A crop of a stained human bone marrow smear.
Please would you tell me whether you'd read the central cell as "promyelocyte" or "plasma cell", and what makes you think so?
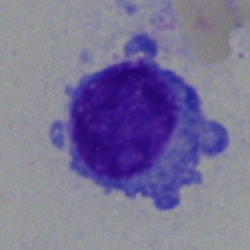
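The answer is plasma cell. The cytoplasm stains deep blue and is widest on the lower right side of the nucleus, and several rounded blue blebs bulge out around the cell's edge. Its chromatin stains dark purple throughout the nucleus.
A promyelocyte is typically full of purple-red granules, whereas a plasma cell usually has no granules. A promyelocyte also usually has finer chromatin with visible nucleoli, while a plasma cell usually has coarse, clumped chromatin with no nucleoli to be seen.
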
